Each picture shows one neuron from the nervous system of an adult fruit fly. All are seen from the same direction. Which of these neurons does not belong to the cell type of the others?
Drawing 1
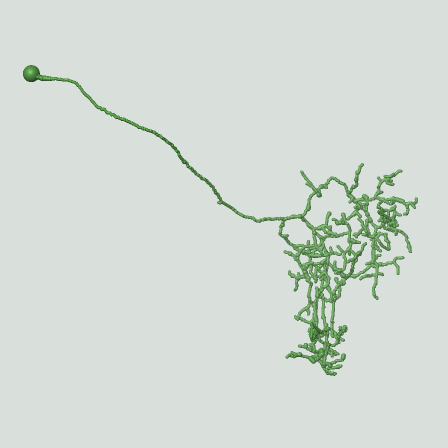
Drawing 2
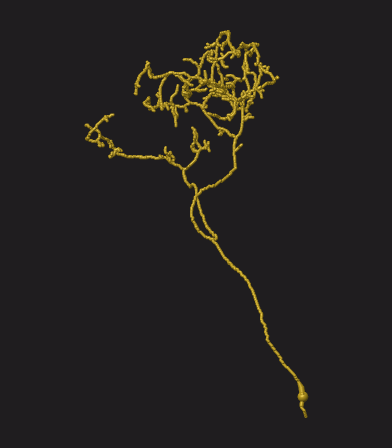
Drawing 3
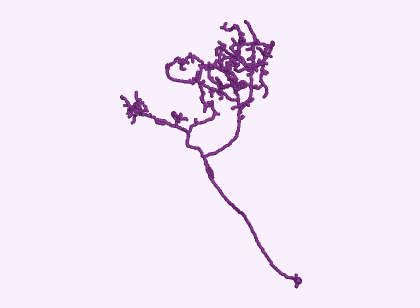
1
